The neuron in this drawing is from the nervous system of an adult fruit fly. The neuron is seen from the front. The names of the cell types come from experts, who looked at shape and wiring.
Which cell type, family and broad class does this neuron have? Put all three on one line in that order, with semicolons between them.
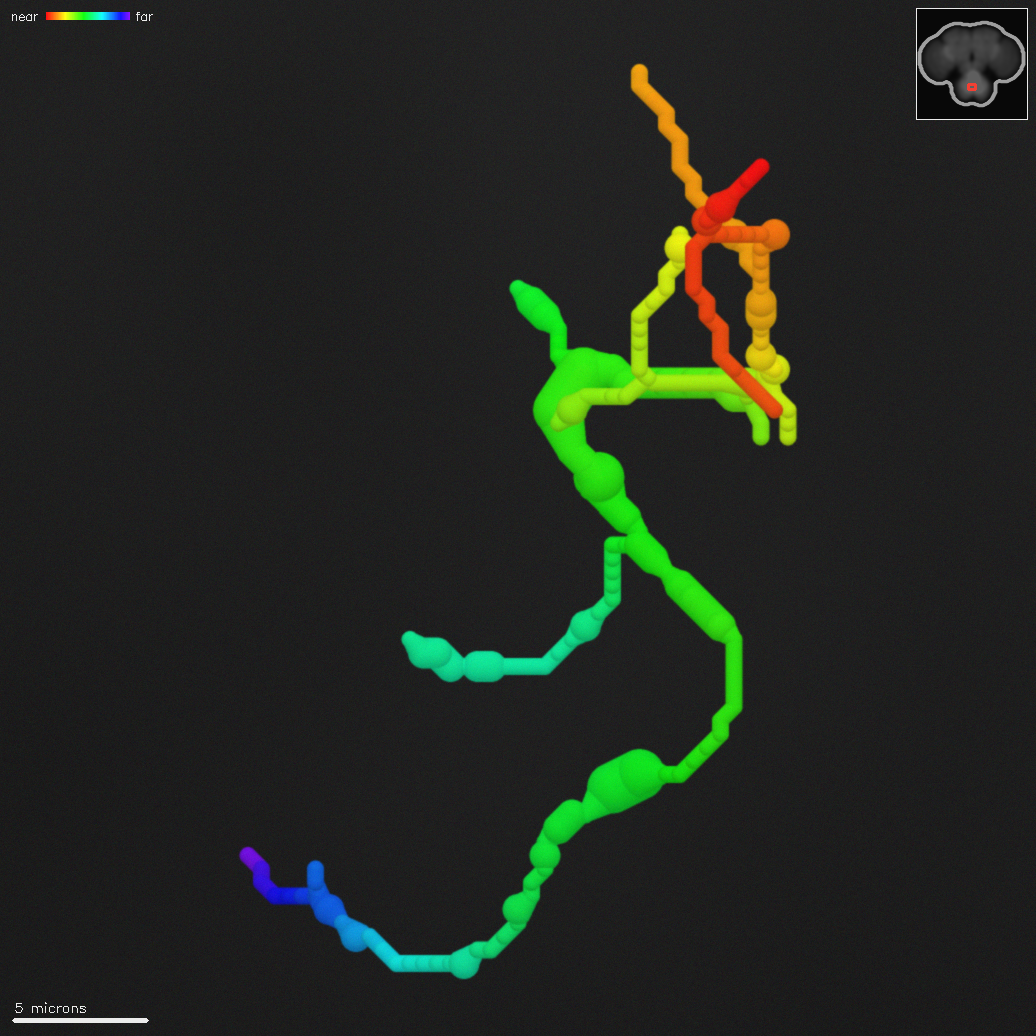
SNta39; class mechanosensory tactile; sensory neuron entering the nerve cord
